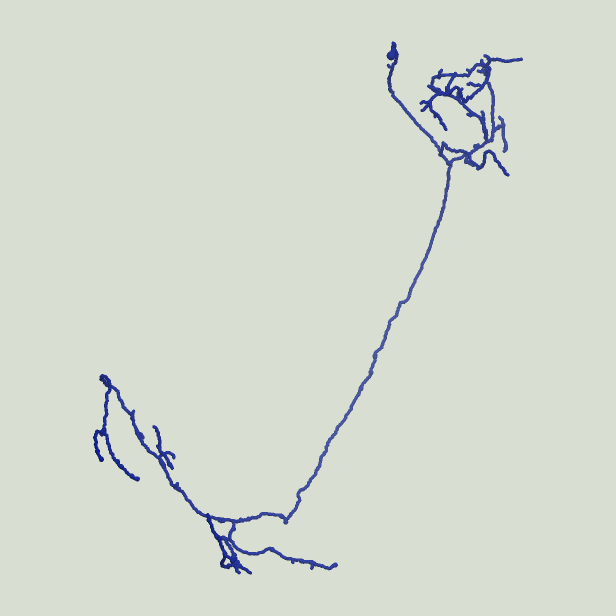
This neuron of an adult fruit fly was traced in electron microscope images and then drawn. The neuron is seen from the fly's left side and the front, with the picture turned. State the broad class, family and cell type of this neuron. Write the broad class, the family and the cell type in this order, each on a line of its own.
central-brain intrinsic neuron
hemilineage ALlv1
CB3383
